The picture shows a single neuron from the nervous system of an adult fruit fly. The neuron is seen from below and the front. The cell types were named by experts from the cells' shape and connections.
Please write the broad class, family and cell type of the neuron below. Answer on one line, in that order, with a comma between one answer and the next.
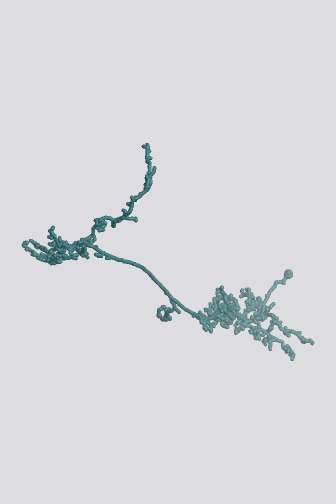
nerve-cord intrinsic neuron, hemilineage 05B, IN05B028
